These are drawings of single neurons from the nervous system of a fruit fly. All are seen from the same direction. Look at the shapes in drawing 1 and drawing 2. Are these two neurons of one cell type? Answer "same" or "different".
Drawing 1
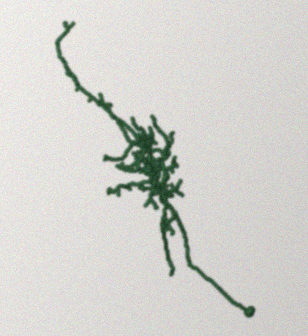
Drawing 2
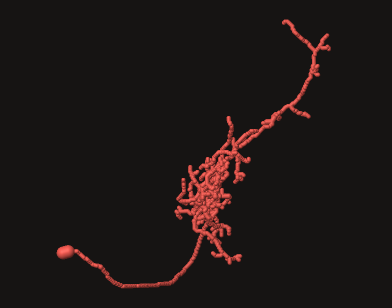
same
